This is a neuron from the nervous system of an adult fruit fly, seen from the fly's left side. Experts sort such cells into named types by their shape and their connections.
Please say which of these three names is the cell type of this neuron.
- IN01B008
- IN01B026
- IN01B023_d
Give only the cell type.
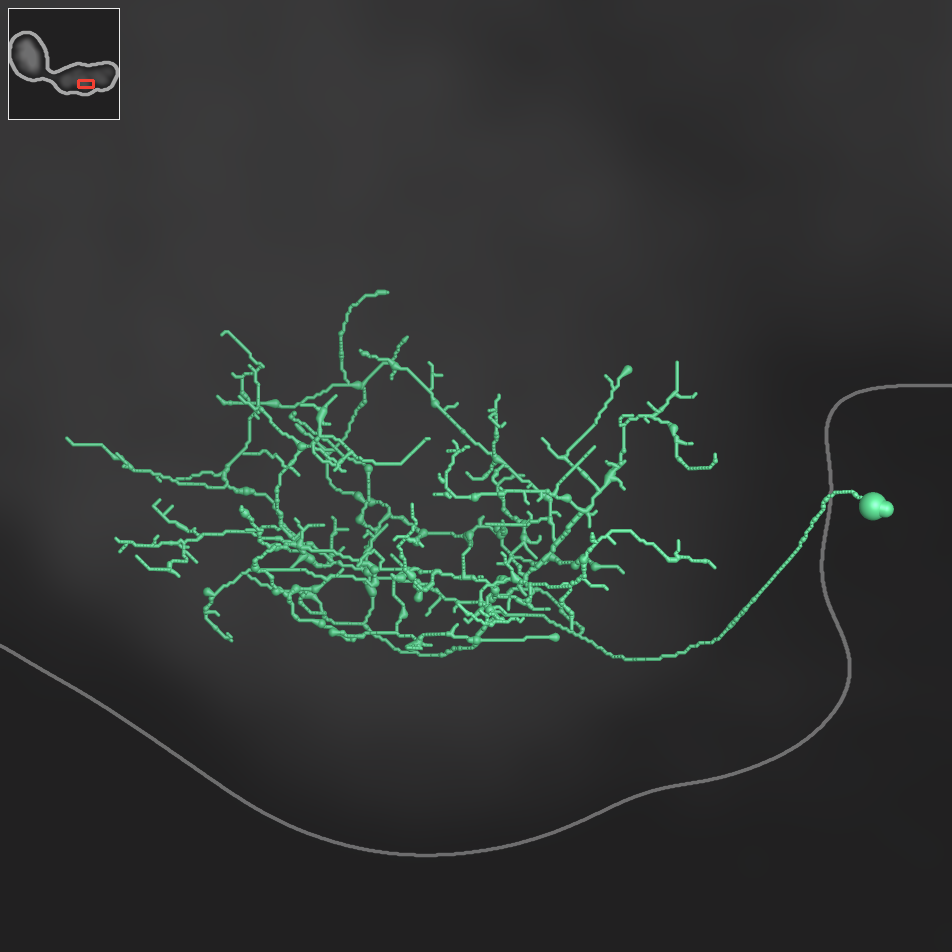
IN01B026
